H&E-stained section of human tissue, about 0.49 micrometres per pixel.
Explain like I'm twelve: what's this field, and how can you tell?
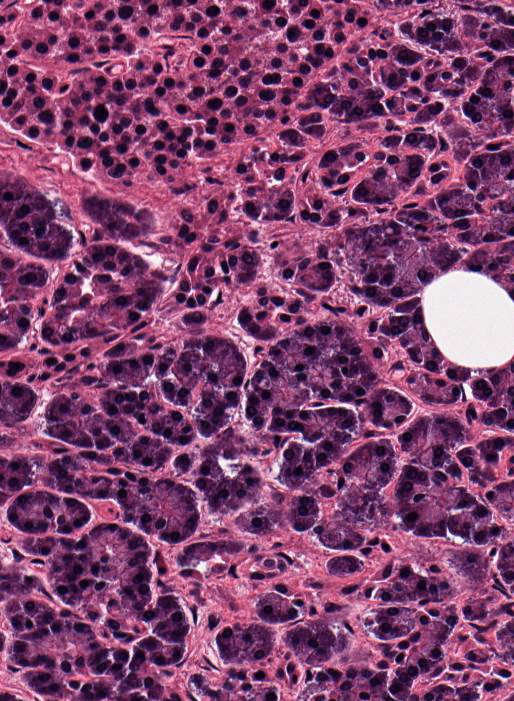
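The field shows exocrine pancreas. Throughout, its cells lie in small rounded nests separated by a fine network of pink fibrous strands, and in some nests, as in the lower middle, they are arranged radially around a tiny central lumen.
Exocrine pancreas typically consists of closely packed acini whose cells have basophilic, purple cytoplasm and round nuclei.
Here the cells are polygonal, with granular purple cytoplasm and a single round dark nucleus each.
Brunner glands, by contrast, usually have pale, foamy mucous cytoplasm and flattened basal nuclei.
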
